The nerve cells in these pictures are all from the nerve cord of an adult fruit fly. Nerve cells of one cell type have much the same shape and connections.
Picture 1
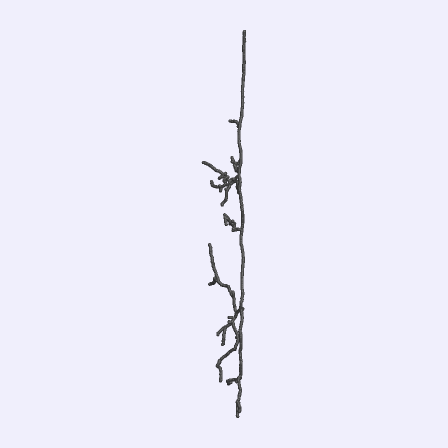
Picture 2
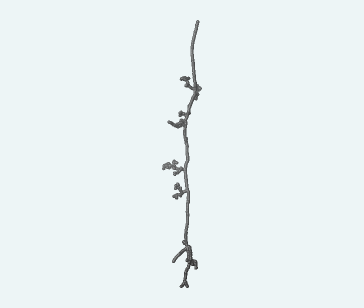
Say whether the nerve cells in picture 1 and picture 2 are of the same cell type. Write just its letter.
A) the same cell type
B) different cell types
B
